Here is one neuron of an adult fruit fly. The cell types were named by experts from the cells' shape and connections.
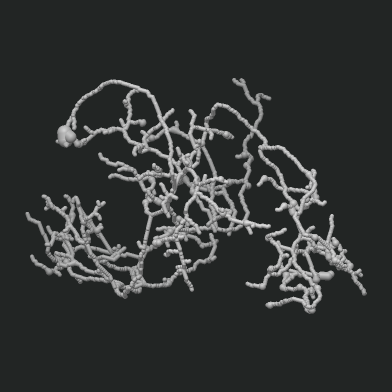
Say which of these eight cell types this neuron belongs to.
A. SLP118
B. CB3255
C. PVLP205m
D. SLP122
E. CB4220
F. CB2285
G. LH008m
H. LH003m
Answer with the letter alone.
E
